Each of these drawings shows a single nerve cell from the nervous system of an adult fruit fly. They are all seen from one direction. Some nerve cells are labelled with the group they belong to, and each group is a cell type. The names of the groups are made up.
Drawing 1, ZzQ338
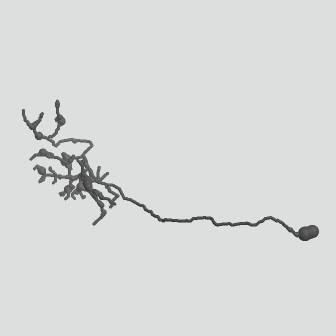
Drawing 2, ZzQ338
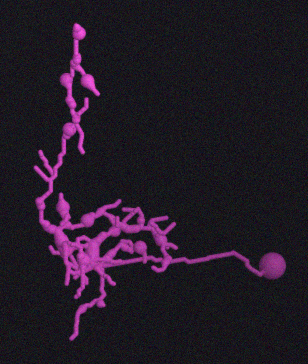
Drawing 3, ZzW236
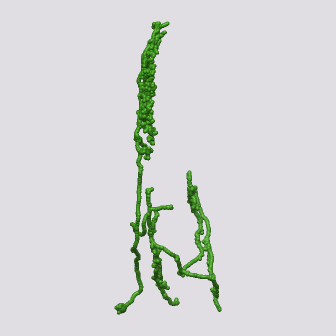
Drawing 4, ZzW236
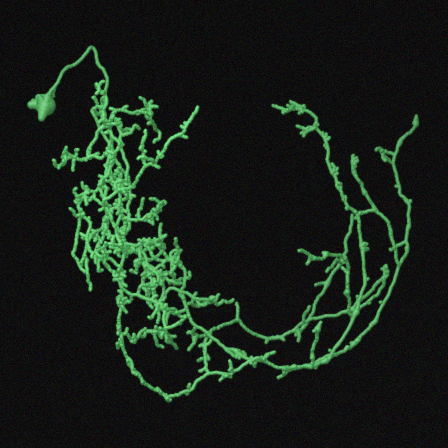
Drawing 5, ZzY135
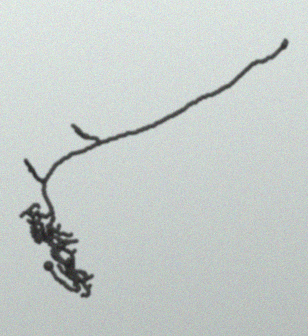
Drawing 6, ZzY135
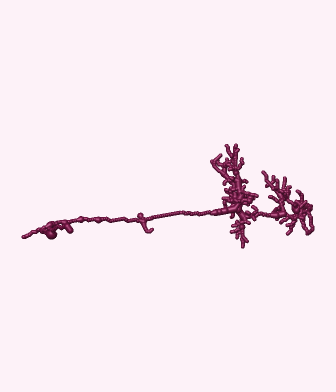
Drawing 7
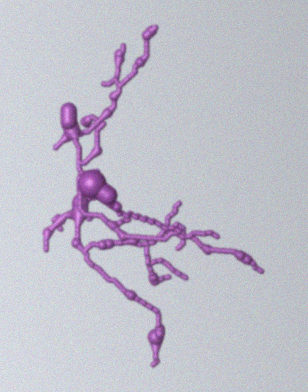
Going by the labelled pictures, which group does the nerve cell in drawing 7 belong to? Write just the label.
ZzQ338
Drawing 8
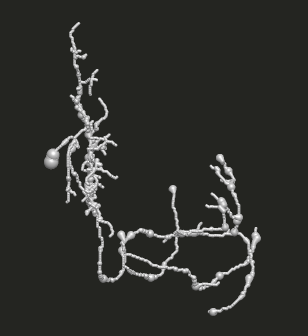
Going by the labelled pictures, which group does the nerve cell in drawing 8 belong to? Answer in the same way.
ZzW236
